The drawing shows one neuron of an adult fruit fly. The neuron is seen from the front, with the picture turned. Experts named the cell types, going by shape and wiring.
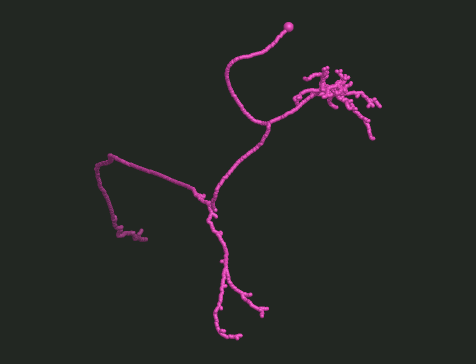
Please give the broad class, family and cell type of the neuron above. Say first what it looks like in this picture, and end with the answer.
Its cell body lies at the top of the picture. As drawn here it is about as wide as it is tall. This is a descending neuron. Its family is hemilineage LB7. The cell type is DNge094.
